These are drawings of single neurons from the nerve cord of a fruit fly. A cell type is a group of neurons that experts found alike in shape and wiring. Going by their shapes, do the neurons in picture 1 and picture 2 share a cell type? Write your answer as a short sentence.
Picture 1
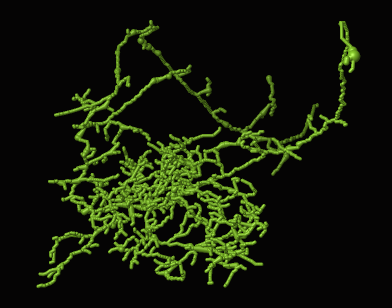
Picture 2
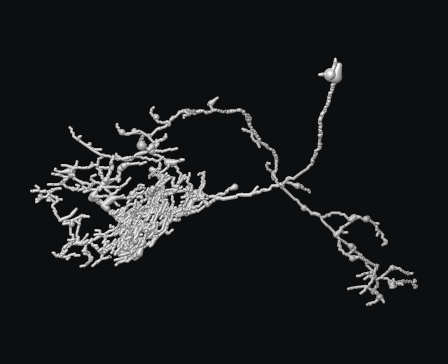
They are of the same cell type.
